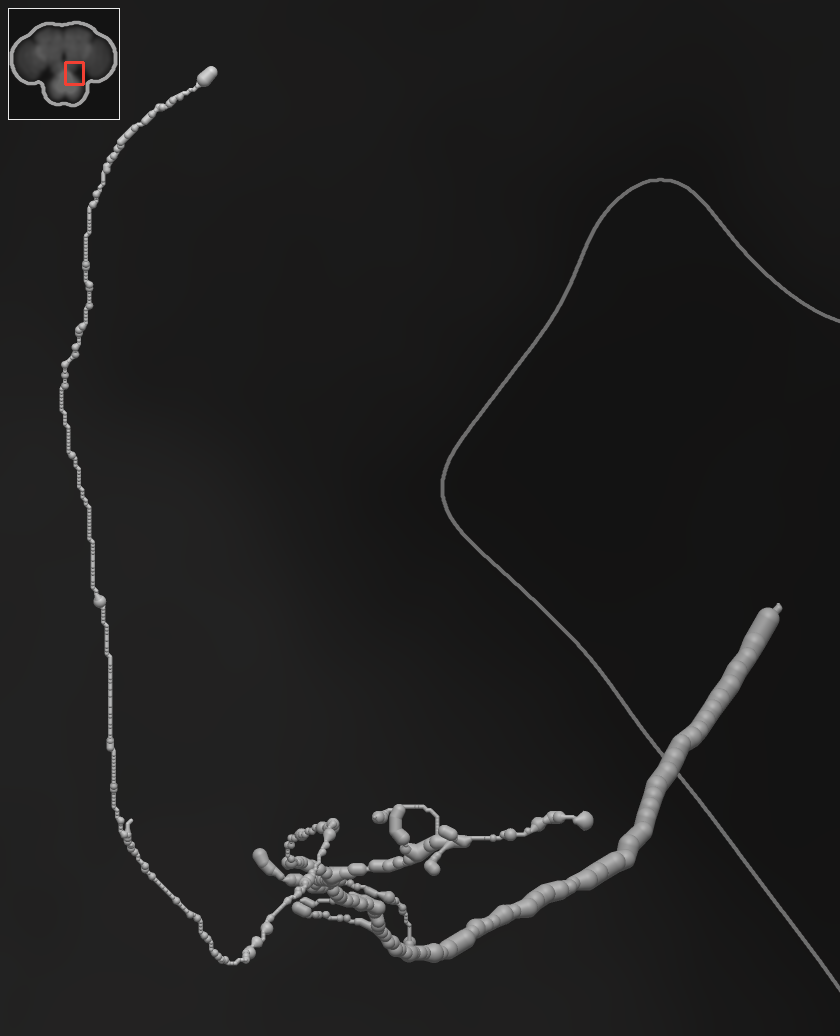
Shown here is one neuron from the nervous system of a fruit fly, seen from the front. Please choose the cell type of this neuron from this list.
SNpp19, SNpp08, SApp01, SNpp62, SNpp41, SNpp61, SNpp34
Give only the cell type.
SApp01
